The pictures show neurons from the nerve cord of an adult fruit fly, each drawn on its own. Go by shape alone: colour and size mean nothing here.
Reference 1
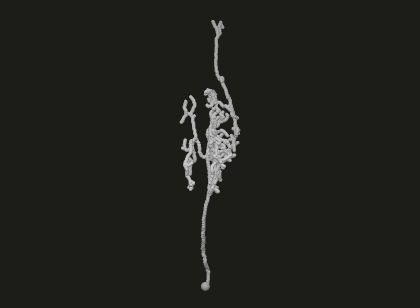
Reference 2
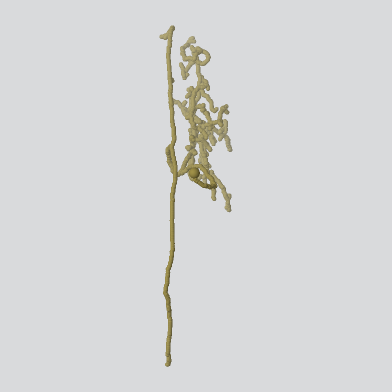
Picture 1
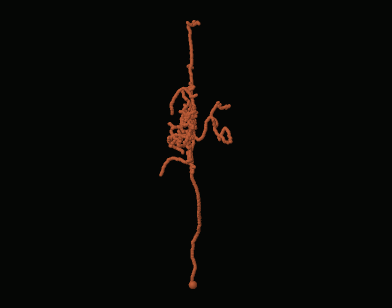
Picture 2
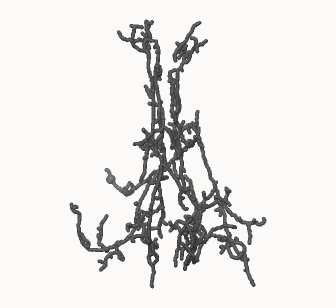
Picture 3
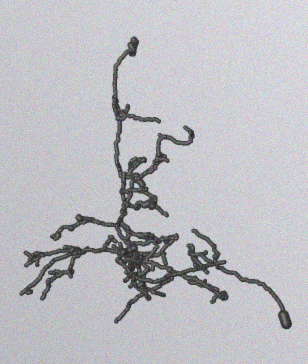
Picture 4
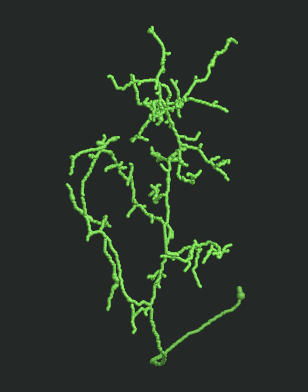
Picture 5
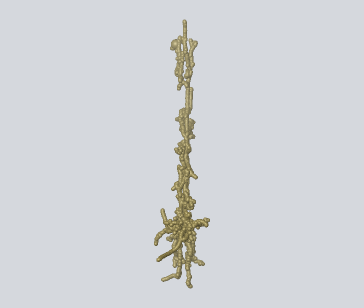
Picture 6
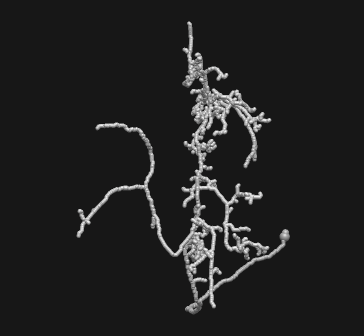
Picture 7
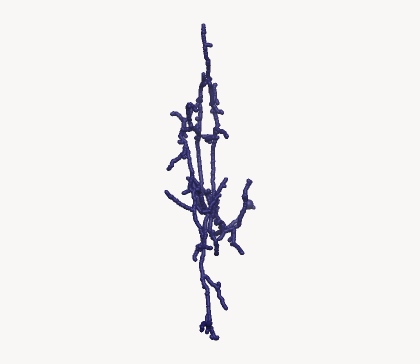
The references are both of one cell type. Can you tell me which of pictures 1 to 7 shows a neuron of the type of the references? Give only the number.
1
